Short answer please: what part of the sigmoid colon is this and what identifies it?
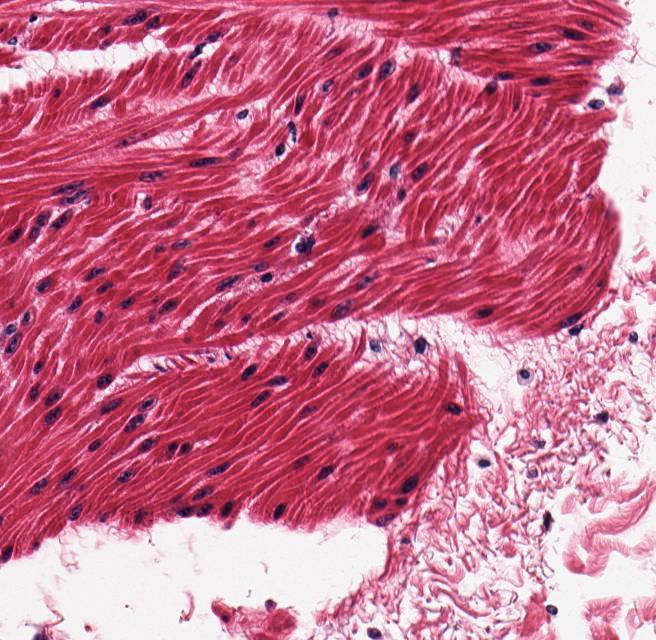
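This is smooth muscle: pink muscle fills the upper and left parts of the field, with loose pale tissue in the lower right.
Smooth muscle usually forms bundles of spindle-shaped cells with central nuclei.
Here narrow pale clefts split it into bundles, and the dark oval nuclei lie within the fibres, not along their edges. The fibres run a gently wavy course.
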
